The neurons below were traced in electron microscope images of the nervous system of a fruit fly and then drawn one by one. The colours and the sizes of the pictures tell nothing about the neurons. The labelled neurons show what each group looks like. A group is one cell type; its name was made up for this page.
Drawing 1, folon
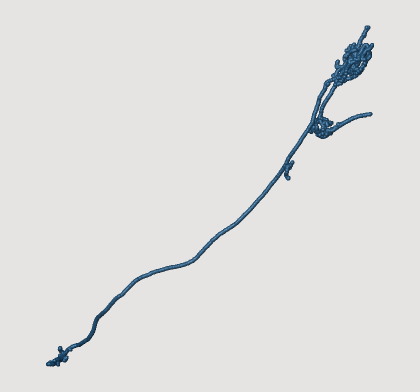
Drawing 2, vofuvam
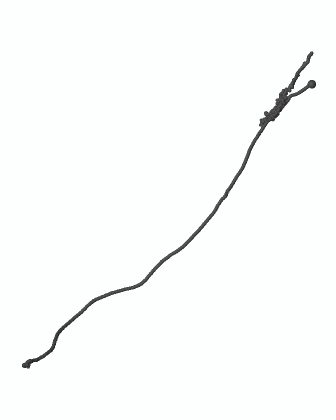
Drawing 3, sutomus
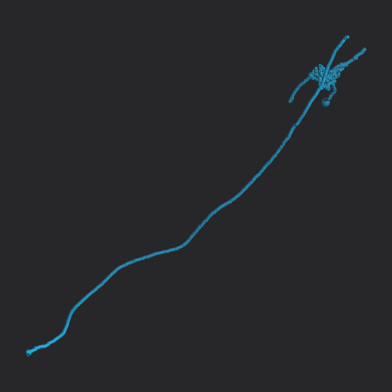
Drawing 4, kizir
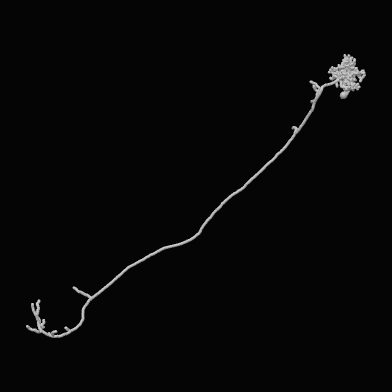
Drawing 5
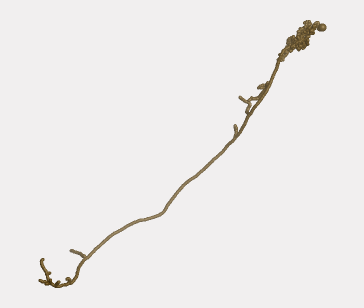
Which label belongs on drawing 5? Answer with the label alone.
kizir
